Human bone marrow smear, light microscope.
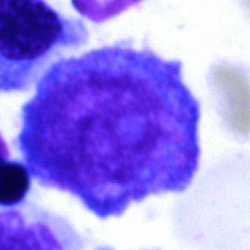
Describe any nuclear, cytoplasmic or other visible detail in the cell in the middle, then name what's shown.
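The cell has an irregular, knobbly outline rather than a smooth one, with small blunt bumps projecting from its edge on several sides. At the margin, the cytoplasm is a deep blue. Its chromatin appears fine and even, lacking coarse dark clumps. This cell is a promyelocyte.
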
